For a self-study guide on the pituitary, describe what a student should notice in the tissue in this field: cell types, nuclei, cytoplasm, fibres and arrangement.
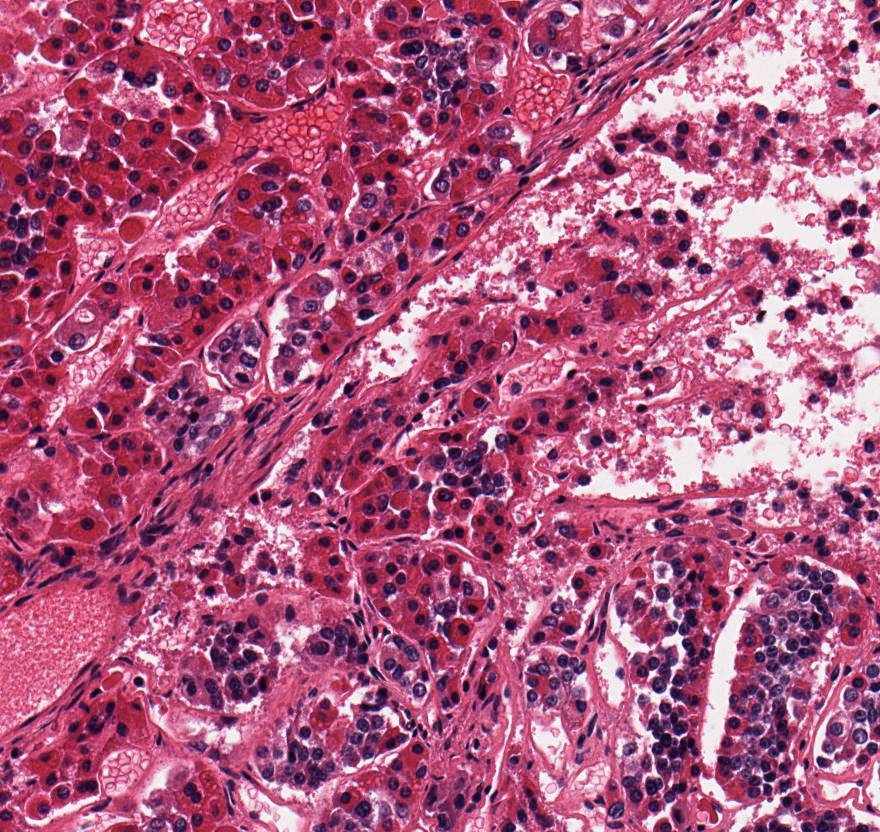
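Arrangement: small nests and cords of cells, separated by thin connective tissue strands. Upper left: a few scattered groups with pale, finely bubbly cytoplasm. Upper right: tissue torn apart, loose scattered cells among clear spaces.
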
